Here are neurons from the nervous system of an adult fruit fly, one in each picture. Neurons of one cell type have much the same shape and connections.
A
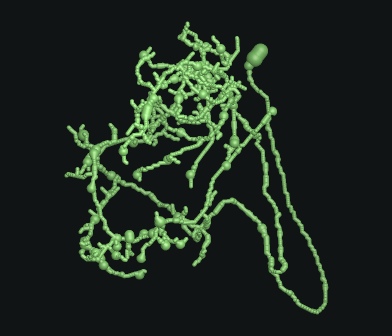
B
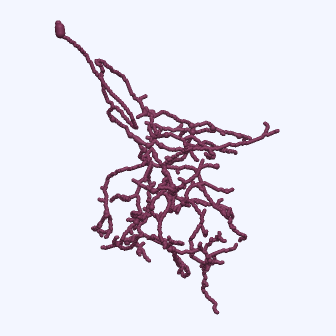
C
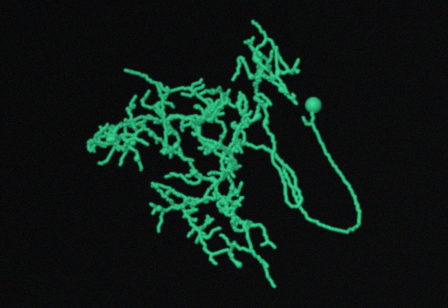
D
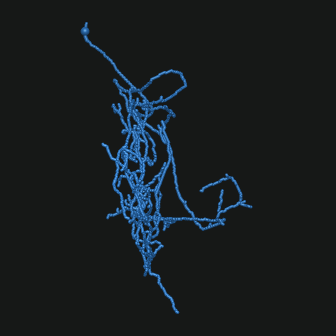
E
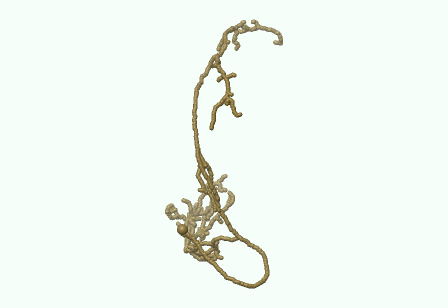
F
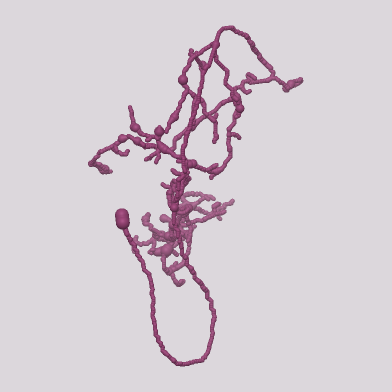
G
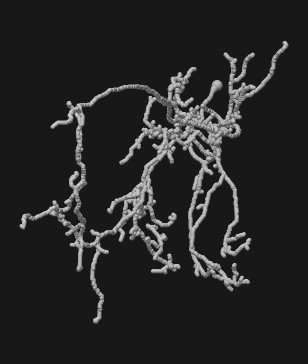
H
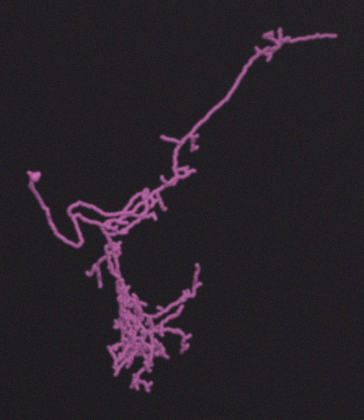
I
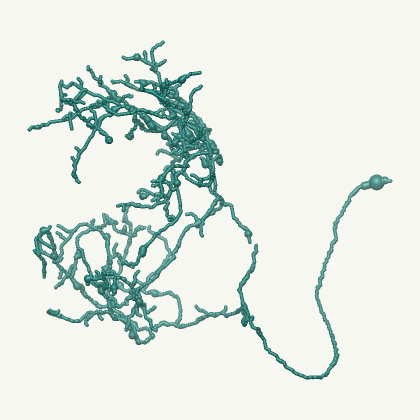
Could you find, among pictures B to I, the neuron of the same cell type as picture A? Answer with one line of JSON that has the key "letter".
{"letter": "I"}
